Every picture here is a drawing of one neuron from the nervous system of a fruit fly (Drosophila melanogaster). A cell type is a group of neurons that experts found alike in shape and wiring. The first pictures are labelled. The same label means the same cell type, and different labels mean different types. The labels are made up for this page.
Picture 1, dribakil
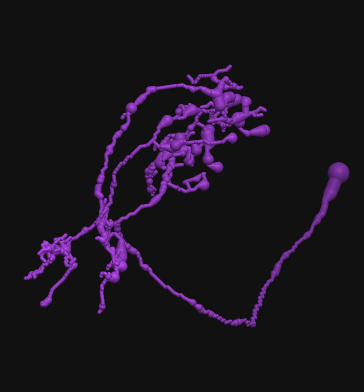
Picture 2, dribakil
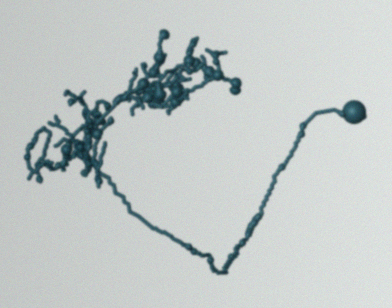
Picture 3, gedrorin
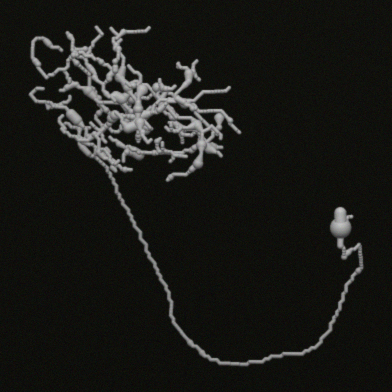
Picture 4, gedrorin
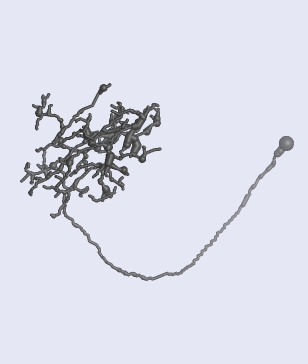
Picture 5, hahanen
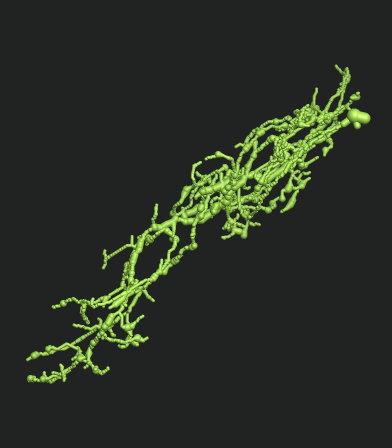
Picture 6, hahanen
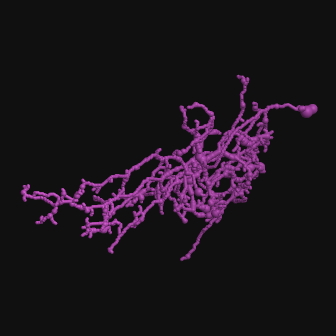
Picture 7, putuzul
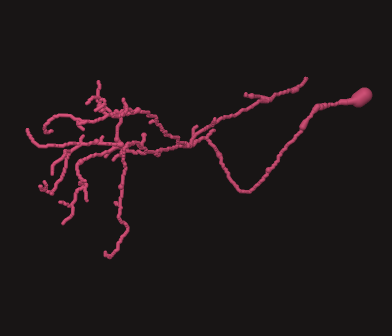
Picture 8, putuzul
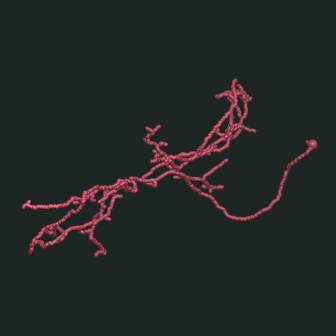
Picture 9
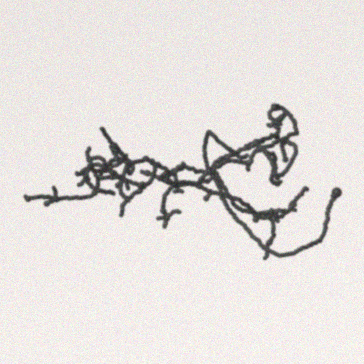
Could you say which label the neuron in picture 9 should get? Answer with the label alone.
putuzul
